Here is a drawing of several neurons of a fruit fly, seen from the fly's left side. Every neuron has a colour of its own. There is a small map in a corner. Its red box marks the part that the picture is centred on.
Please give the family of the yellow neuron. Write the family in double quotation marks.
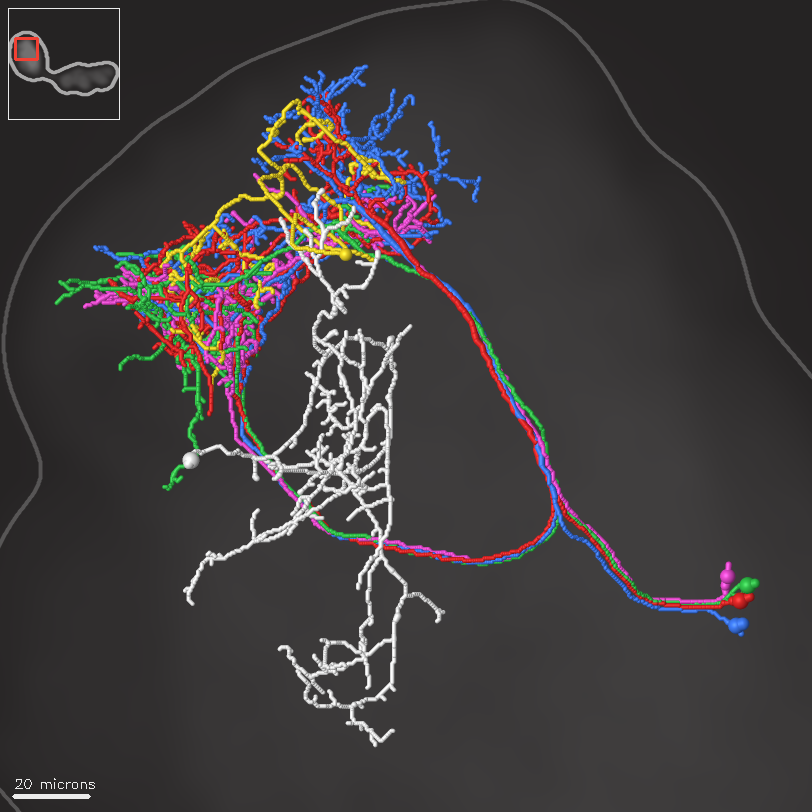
"hemilineage VLPd&p1_dorsal"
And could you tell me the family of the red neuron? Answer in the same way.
"hemilineage VLPl&p1_posterior"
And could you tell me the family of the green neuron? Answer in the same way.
"hemilineage VLPl&p1_posterior"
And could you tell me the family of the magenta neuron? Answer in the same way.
"hemilineage VLPl&p1_posterior"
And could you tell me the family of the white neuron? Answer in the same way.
"hemilineage VLPl&d1_dorsal"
